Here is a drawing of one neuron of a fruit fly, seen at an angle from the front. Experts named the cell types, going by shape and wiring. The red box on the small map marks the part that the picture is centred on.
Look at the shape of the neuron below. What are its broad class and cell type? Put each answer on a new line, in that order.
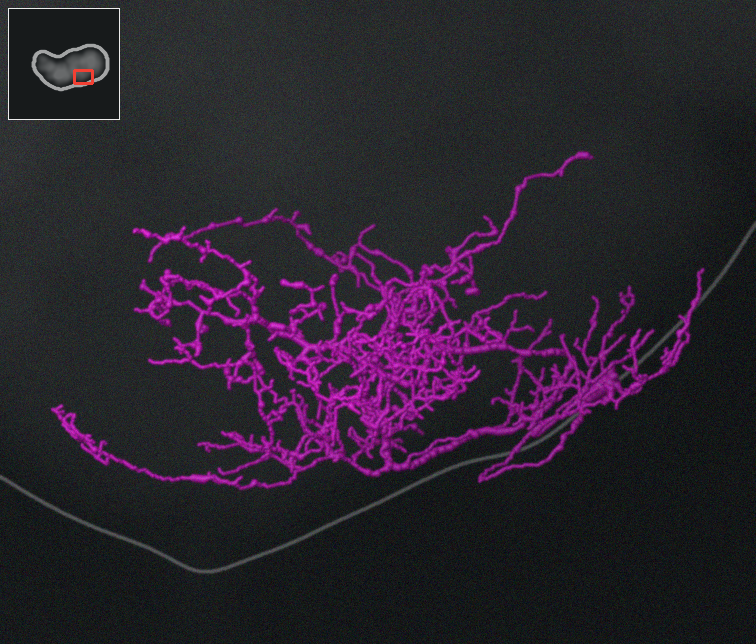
central-brain intrinsic neuron
GNG073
